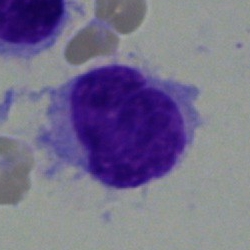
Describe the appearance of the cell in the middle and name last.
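See how ragged it is: the outline is irregular, with frayed edges instead of a smooth border. Wispy projections and little fragments trail off the surface, mostly on the left. There's a notch in the upper edge of the nucleus, so it looks folded and indented. I can't make out distinct granules in the cytoplasm. So that's a hairy cell.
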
